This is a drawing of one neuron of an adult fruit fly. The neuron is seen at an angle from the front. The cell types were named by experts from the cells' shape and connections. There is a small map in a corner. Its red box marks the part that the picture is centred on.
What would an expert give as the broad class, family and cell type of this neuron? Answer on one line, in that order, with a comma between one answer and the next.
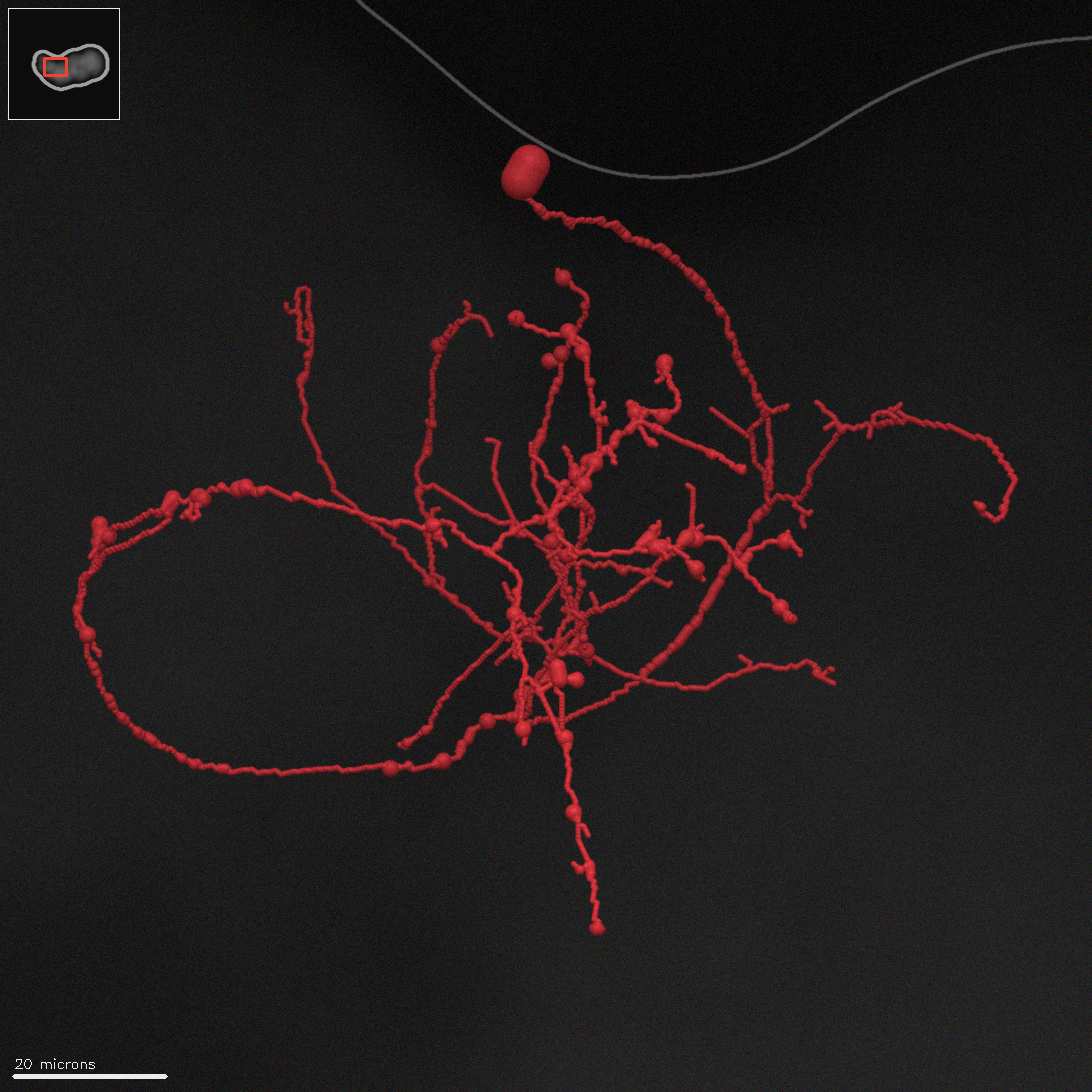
nerve-cord intrinsic neuron, hemilineage 19B, IN19B092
